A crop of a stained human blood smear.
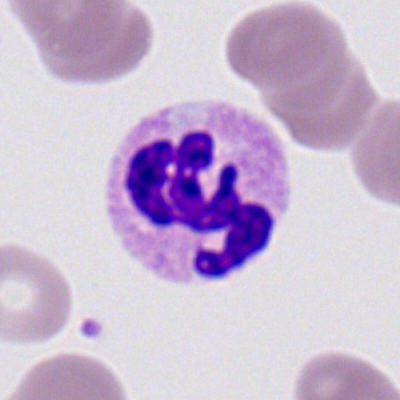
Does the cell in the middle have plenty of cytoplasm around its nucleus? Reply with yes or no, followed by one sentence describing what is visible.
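Yes. The cytoplasm is plentiful and pale pinkish-lilac.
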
